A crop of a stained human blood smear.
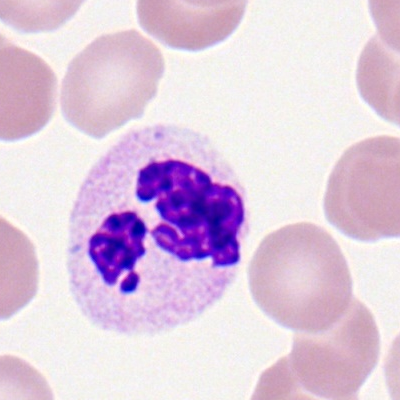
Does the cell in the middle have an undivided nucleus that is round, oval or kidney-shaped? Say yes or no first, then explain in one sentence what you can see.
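No. The nucleus is divided into several separate lobes.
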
